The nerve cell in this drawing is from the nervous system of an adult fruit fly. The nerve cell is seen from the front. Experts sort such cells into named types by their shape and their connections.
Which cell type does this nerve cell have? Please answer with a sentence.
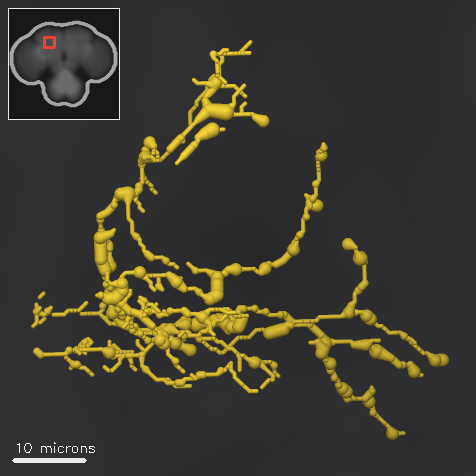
The cell type is PLP007.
